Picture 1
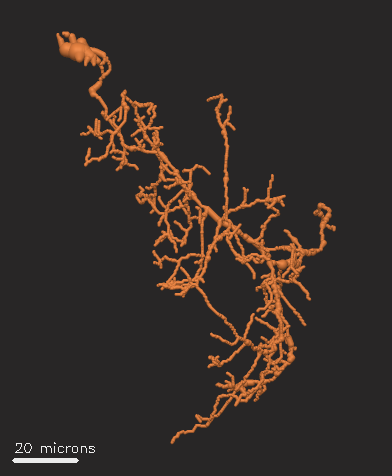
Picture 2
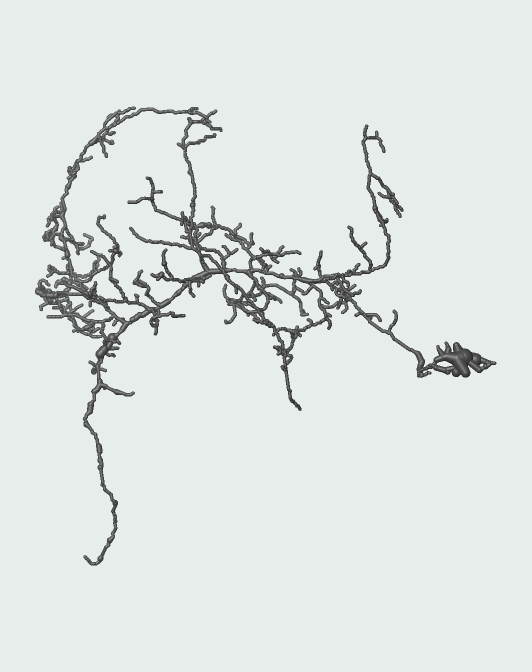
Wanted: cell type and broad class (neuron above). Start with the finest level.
Acc. tr flexor MN; motor neuron of the nerve cord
